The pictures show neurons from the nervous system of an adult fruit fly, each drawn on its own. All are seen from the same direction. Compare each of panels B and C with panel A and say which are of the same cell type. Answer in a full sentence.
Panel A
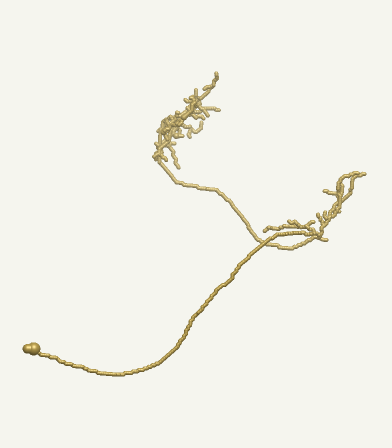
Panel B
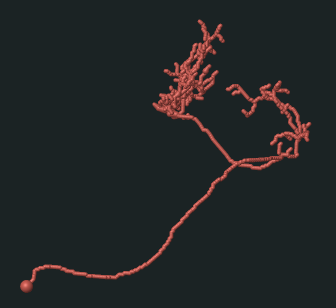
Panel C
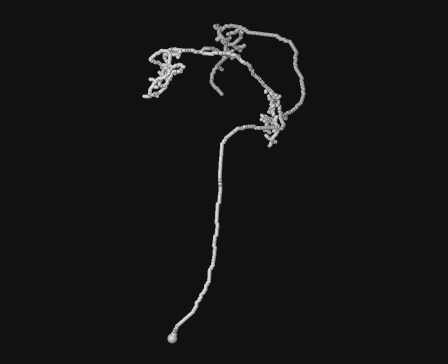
Panel C is of the same cell type.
